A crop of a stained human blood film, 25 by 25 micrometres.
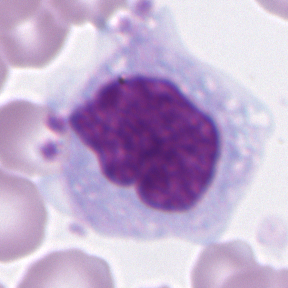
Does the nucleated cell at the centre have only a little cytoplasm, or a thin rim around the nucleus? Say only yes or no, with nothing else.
No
